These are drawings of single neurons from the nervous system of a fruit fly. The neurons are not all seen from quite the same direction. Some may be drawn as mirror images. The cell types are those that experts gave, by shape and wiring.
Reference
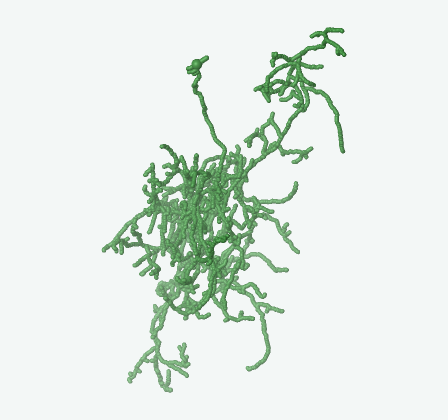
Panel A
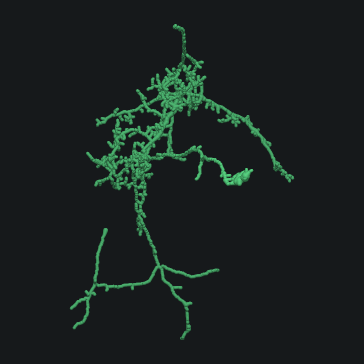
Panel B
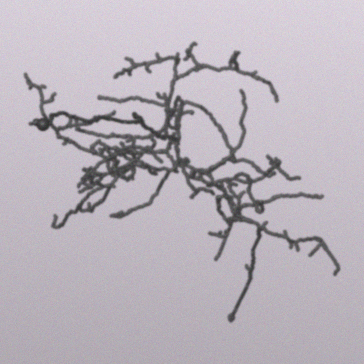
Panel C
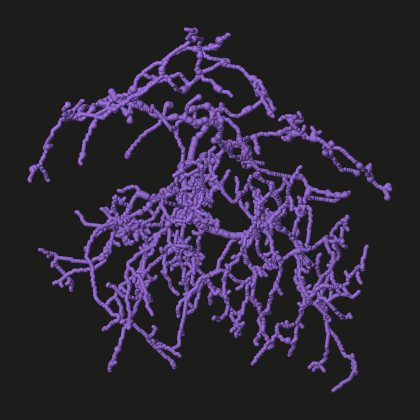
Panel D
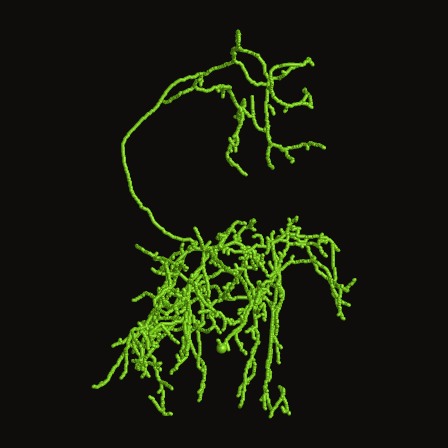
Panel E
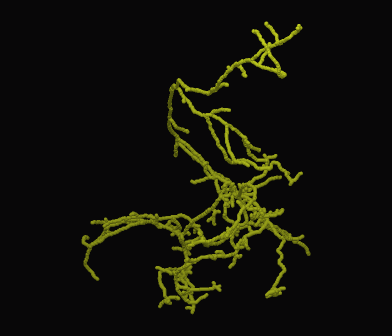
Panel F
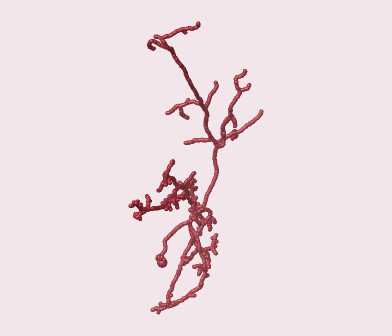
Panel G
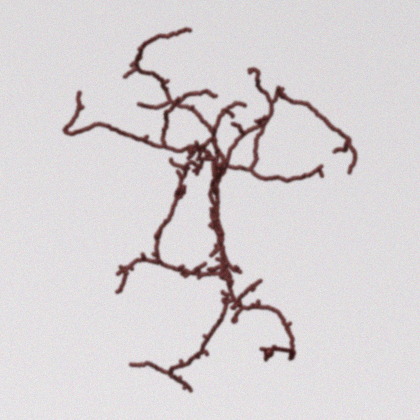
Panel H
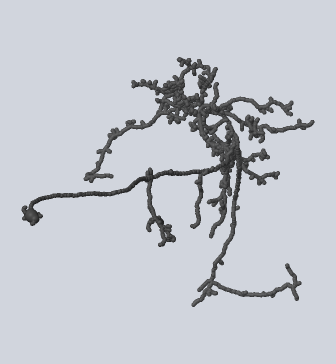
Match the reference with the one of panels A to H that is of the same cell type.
C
